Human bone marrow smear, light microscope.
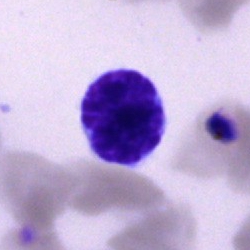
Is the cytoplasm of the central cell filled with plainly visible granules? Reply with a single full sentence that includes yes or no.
No, there is no granule to be seen in the cell's cytoplasm.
